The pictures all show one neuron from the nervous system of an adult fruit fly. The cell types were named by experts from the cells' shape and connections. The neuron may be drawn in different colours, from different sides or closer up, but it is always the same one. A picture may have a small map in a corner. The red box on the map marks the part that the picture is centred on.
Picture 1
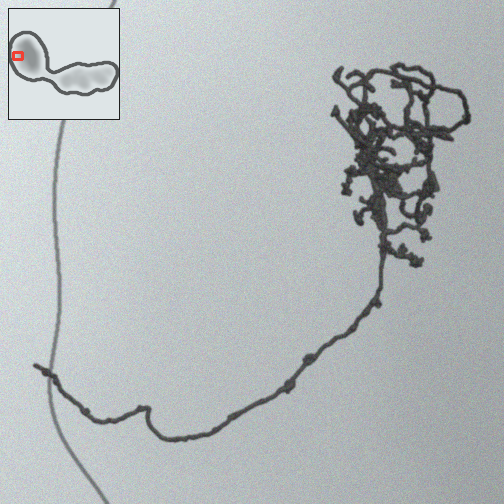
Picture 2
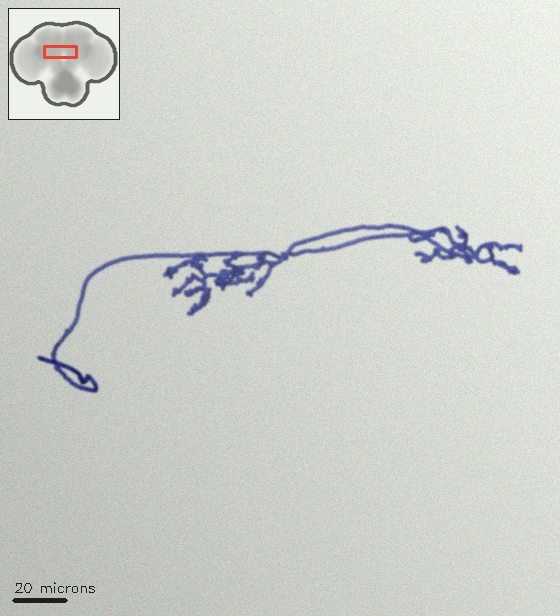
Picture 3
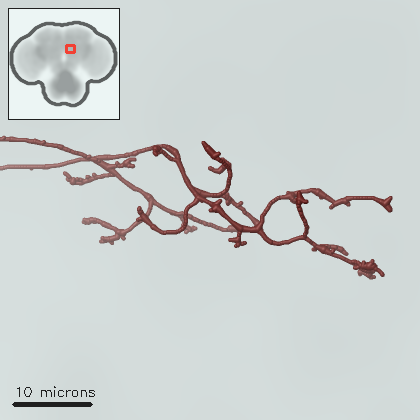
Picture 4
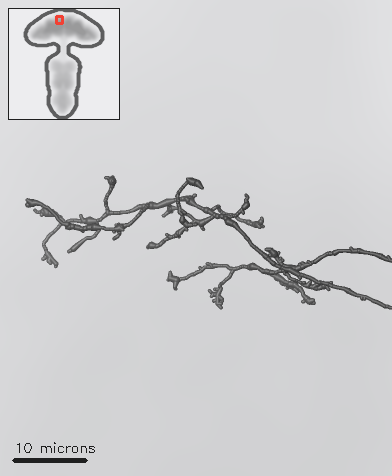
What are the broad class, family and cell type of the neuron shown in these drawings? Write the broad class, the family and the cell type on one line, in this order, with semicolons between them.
sensory neuron entering the brain; class olfactory; ORN_DP1m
